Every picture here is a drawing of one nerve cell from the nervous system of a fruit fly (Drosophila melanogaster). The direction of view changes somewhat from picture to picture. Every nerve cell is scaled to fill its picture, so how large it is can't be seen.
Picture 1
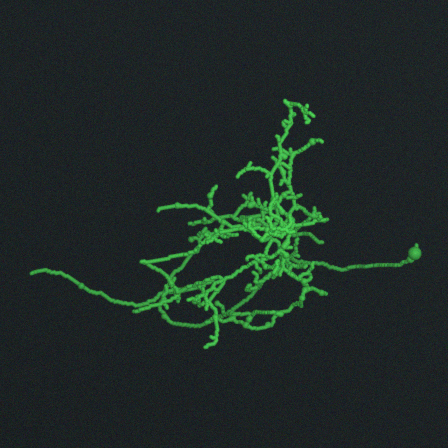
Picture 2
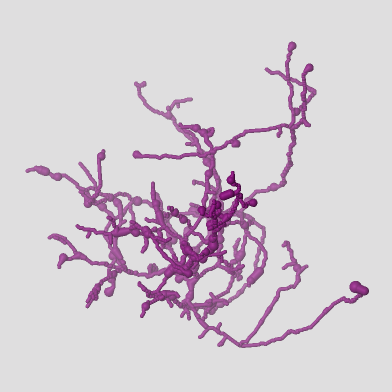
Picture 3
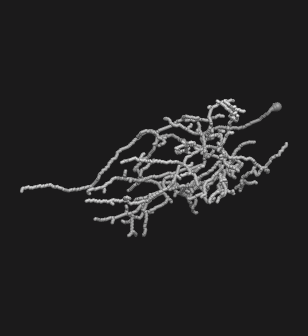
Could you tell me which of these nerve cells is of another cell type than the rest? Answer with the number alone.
2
